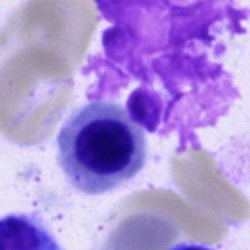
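Erythroblast, the cell in the middle of a stained human bone marrow smear. Its outline is round and smooth. The chromatin is dense and stains very dark purple, and no nucleolus is visible. A moderate rim of pale blue cytoplasm surrounds the nucleus.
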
